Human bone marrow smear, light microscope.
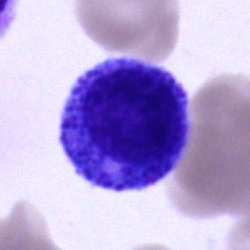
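Promyelocyte, the central cell of a stained human bone marrow smear. Dark nucleus fills most of the cell. Cytoplasmic rim deep blue-purple. Coarse dark purple granules across the whole cell, over the nucleus as well. Small pale area in the lower part of the cell.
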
